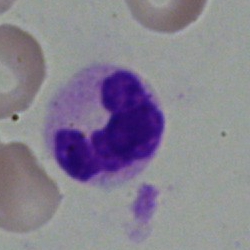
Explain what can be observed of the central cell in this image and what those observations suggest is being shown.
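See how the nucleus is a thick curved band bent into a C, its hollow opening toward the upper left? The cytoplasm's pale lilac-pink and holds only fine, faint granules. That's a band neutrophil.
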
